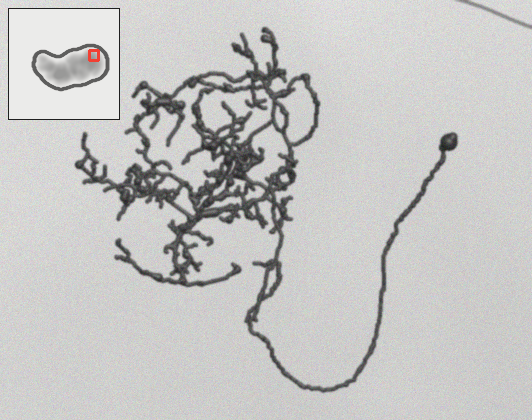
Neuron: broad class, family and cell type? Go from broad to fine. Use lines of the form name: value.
broad class: central-brain intrinsic neuron
family: hemilineage LHl1
cell type: CB2480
